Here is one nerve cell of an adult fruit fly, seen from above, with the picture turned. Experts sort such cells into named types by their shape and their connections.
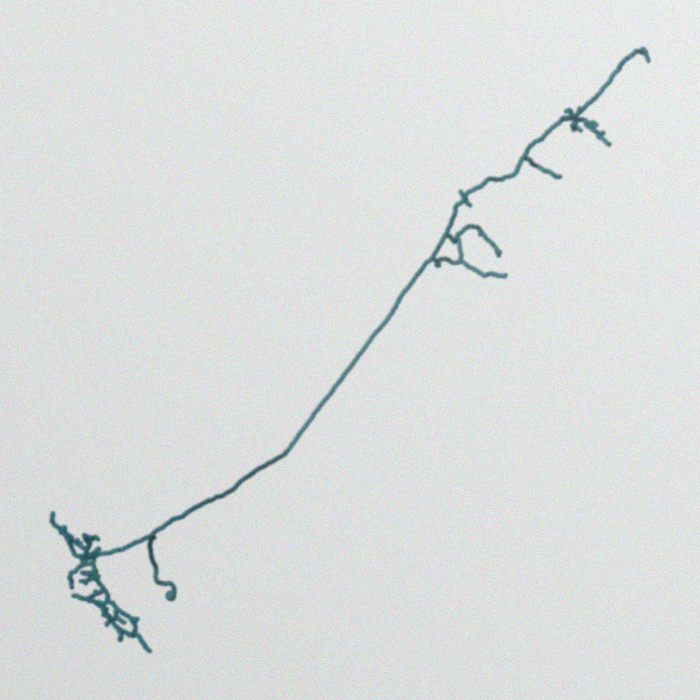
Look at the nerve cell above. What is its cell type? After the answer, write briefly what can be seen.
It is of cell type DNg06. Its broad class is descending neuron. Its cell body lies at the lower left of the picture. As drawn here it is about as wide as it is tall.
